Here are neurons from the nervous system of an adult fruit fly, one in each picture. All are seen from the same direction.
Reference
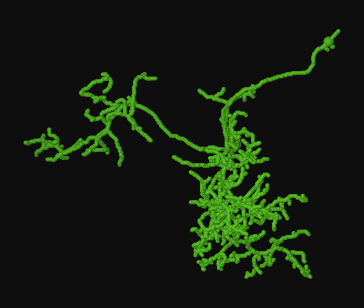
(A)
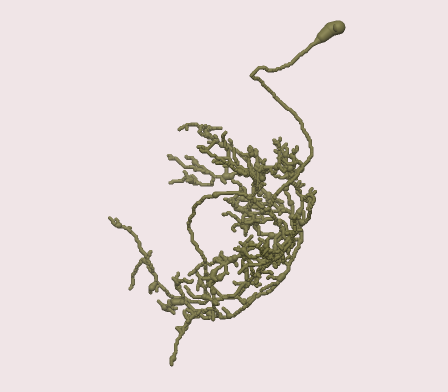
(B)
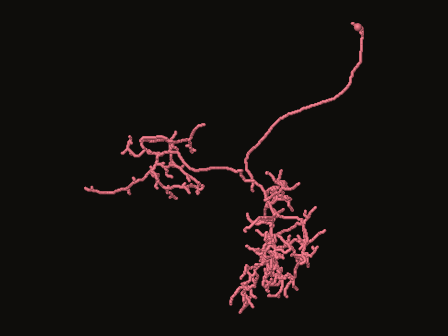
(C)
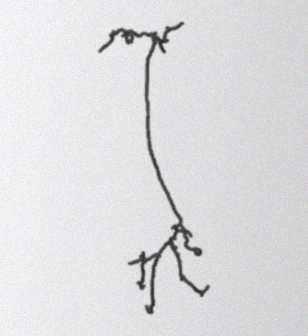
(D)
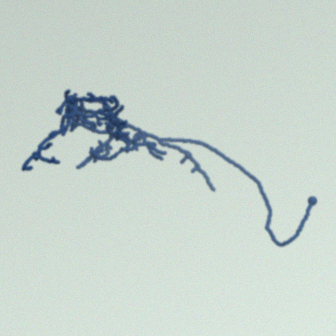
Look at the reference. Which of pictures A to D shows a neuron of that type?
Picture B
